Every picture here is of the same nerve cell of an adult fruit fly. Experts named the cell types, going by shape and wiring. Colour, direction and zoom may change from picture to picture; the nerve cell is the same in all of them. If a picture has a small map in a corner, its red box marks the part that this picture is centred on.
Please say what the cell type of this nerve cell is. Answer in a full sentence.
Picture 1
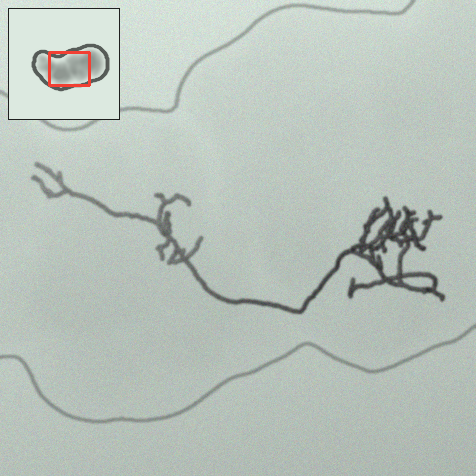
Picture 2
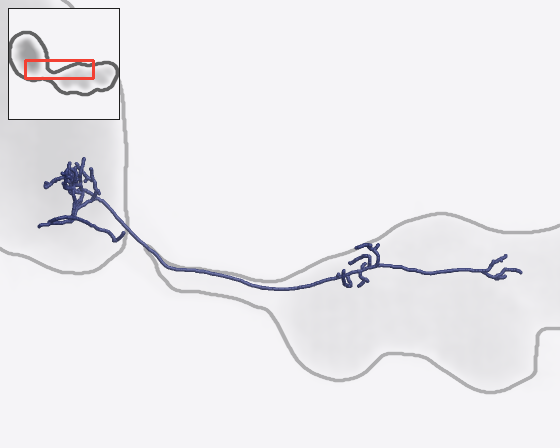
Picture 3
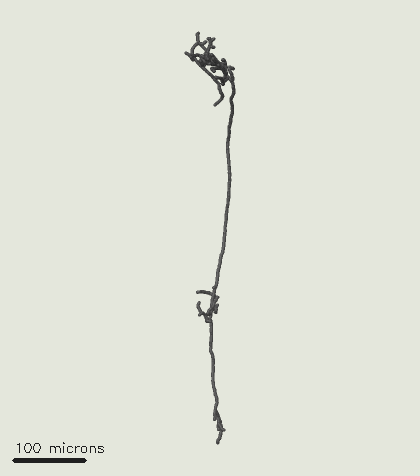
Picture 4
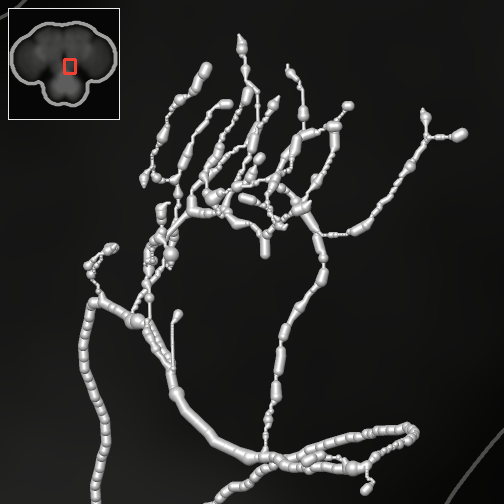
The cell type is DNx02.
